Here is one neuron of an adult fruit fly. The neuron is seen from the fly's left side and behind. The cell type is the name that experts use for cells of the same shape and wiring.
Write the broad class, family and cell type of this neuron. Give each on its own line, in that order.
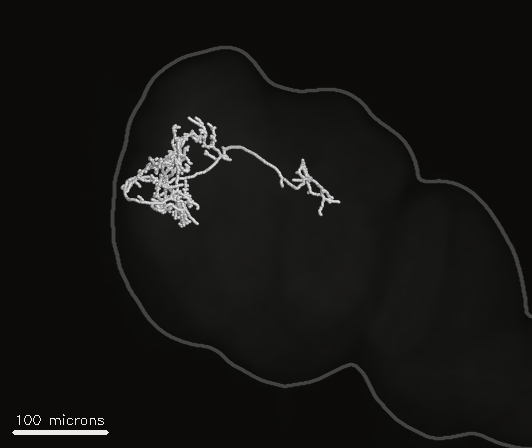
central-brain intrinsic neuron
hemilineage VLPa1_medial
AVLP728m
